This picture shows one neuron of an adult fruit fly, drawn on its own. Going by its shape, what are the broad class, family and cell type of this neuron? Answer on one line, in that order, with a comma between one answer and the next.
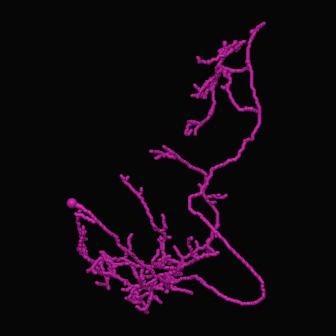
central-brain intrinsic neuron, hemilineage VLPl2_posterior, LHAV2c1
